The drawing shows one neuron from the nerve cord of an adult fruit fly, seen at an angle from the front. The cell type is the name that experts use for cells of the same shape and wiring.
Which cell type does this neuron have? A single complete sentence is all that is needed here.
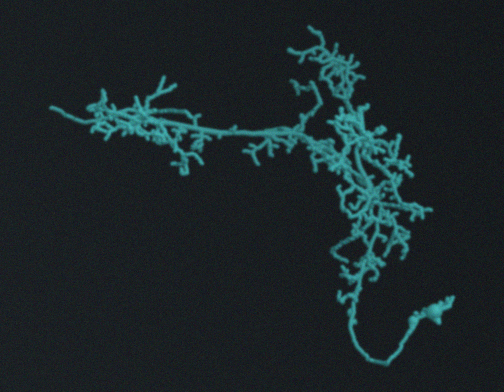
This neuron is included in the cell type IN13A027.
